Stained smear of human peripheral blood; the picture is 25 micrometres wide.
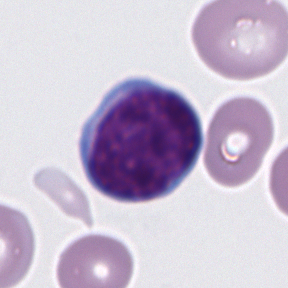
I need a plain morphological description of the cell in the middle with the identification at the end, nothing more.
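The nucleus is round to slightly oval and has no lobes. Its chromatin is patchy, with darker clumps lying among lighter areas. The cytoplasm contains no visible granules, and the cell surface bears no projections. This is a typical lymphocyte.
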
